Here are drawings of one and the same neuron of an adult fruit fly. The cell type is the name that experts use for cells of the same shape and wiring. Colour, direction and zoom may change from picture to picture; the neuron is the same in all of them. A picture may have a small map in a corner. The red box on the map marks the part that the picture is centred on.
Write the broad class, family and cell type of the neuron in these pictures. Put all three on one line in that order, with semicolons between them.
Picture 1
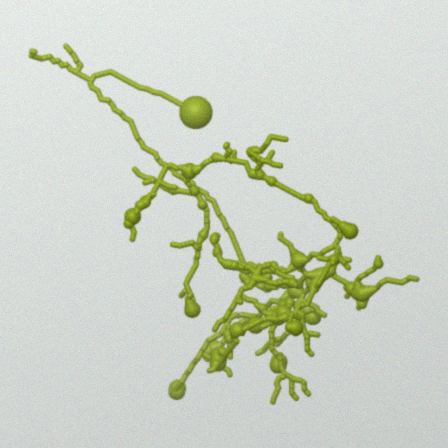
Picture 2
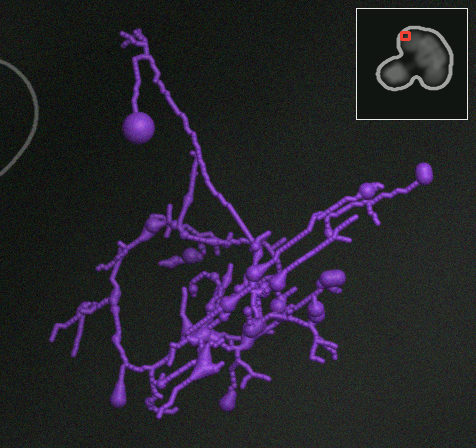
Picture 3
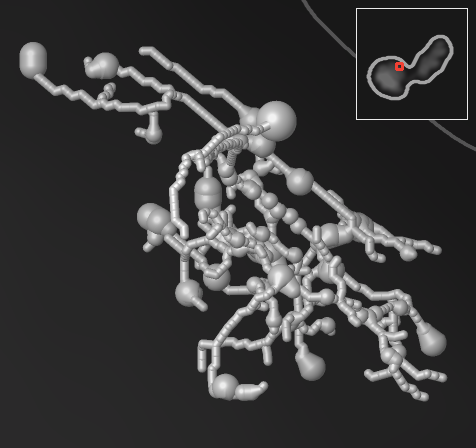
optic-lobe intrinsic neuron; Mi; Mi17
